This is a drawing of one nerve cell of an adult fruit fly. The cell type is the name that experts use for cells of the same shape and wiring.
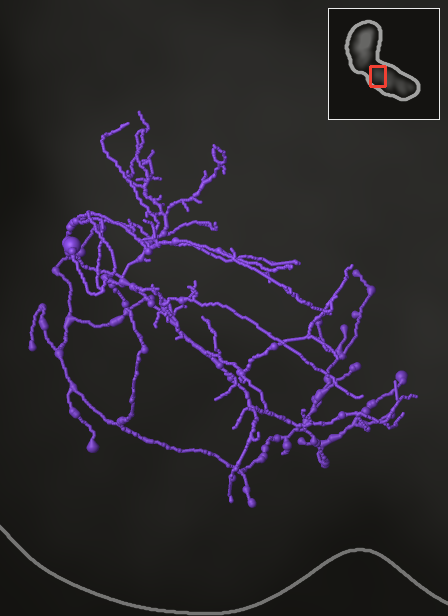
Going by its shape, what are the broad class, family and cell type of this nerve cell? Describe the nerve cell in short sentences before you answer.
Its cell body lies on the left of the picture. The picture shows dozens of branch ends. This is a nerve-cord intrinsic neuron. The family is hemilineage 14A. The cell type is IN14A030.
